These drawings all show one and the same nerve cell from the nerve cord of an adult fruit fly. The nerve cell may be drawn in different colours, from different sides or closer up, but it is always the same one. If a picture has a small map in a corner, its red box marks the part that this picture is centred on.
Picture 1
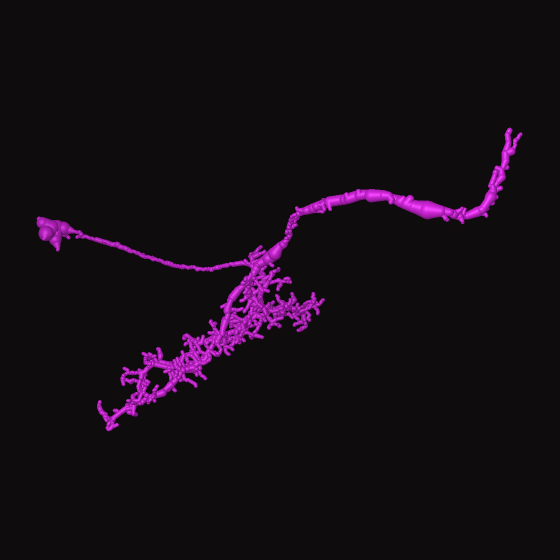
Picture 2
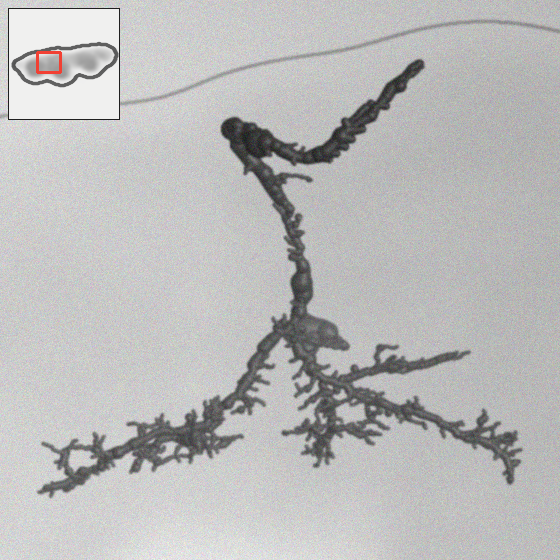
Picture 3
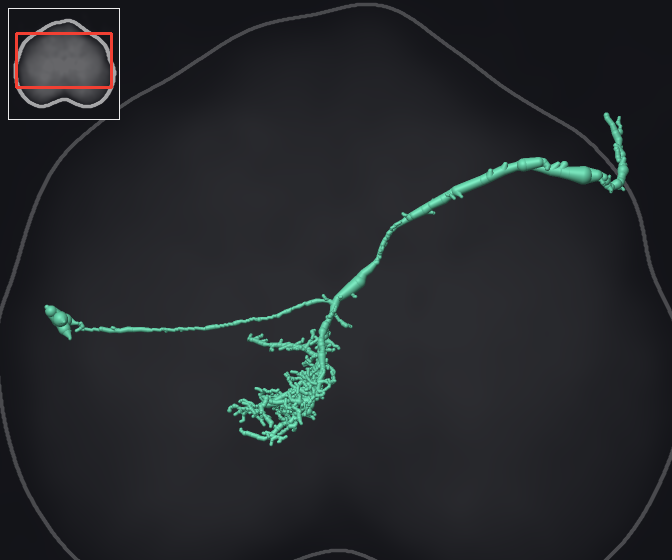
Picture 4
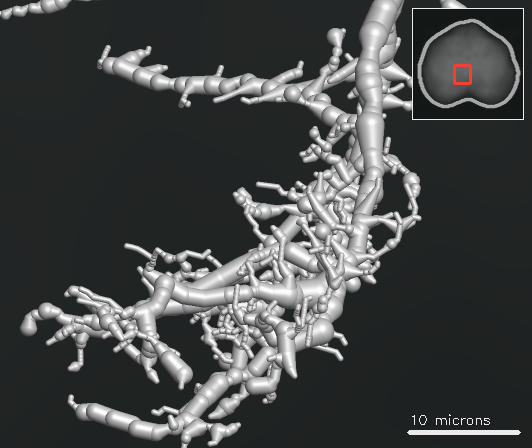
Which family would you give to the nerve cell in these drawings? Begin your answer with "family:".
family: hemilineage 18B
